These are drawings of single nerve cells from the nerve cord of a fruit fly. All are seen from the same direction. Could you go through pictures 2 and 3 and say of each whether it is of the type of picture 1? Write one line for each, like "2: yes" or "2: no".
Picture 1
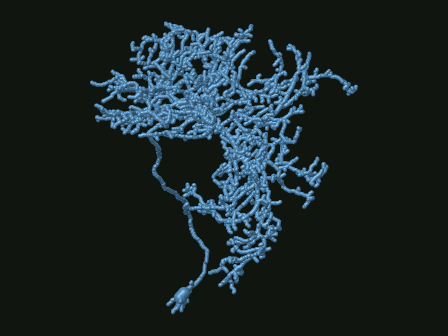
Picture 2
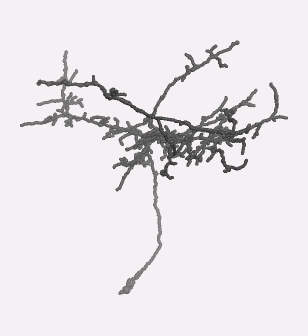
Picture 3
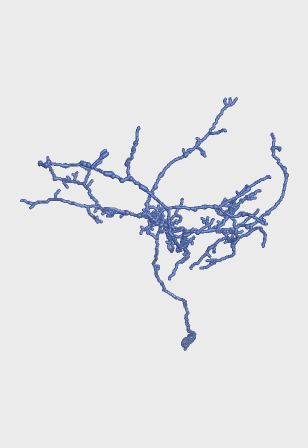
2: no
3: no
